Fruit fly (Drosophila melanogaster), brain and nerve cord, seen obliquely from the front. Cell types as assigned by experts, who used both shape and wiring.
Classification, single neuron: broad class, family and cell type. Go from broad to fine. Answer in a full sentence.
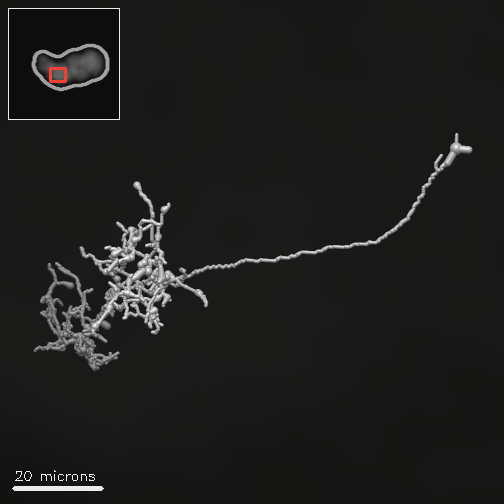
A nerve-cord intrinsic neuron of hemilineage 09A, type IN09A038.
